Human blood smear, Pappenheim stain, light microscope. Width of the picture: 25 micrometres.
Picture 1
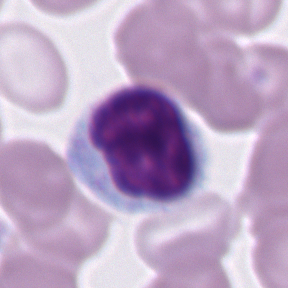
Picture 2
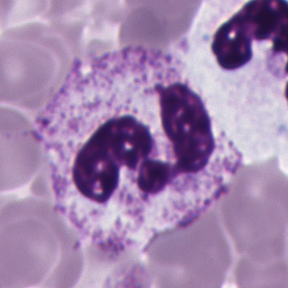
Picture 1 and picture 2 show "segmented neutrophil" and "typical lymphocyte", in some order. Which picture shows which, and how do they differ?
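Picture 1: typical lymphocyte. Picture 2: segmented neutrophil. Nucleus: in picture 2 it is divided into three separate lobes; in picture 1 it fills about 70% of the cell's area.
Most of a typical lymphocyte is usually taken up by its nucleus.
Cytoplasm: picture 1 pale blue, without vacuoles; picture 2 with small violet granules scattered throughout.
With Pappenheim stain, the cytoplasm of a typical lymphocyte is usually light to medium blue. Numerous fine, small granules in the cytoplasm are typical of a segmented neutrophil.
Outline: picture 1 round and smooth; picture 2 roughly round. Size: picture 1 about 12 micrometres across. Shared: dark purple, coarsely clumped chromatin, dense in picture 2; no nucleoli visible in either.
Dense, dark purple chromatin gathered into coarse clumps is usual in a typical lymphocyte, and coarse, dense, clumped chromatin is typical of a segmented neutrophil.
Also in picture 2: a second nucleated cell at the upper right, partly cut off by the frame.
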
